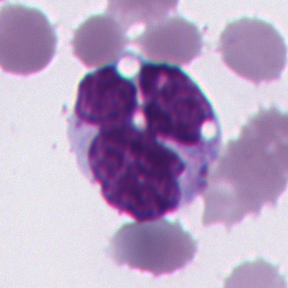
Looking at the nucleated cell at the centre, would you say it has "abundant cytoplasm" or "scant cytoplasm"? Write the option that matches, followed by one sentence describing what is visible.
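Scant cytoplasm. A narrow rim of pale lilac cytoplasm surrounds the nucleus, which fills most of the cell.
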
